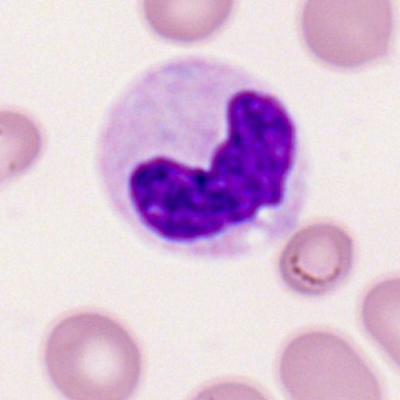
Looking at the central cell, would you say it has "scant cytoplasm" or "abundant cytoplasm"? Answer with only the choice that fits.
Abundant cytoplasm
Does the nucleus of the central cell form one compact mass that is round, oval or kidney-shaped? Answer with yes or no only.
Yes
